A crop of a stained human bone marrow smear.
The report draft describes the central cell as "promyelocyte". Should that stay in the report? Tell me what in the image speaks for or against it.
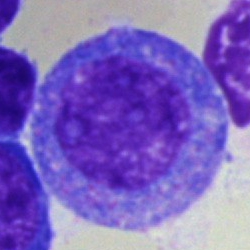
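Yes, promyelocyte is the right name for the central cell.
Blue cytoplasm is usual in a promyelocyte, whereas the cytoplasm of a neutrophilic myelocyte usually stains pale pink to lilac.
Here the cytoplasm stains blue, which speaks for promyelocyte and against myelocyte.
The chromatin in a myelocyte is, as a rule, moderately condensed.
This chromatin is finely granular rather than coarsely clumped, which also counts against myelocyte. The round, smooth outline and the moderate rim of cytoplasm on all sides are simply seen.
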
